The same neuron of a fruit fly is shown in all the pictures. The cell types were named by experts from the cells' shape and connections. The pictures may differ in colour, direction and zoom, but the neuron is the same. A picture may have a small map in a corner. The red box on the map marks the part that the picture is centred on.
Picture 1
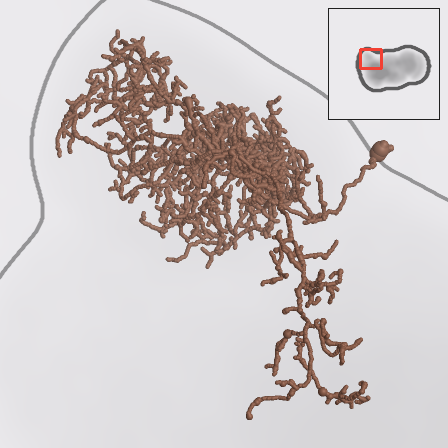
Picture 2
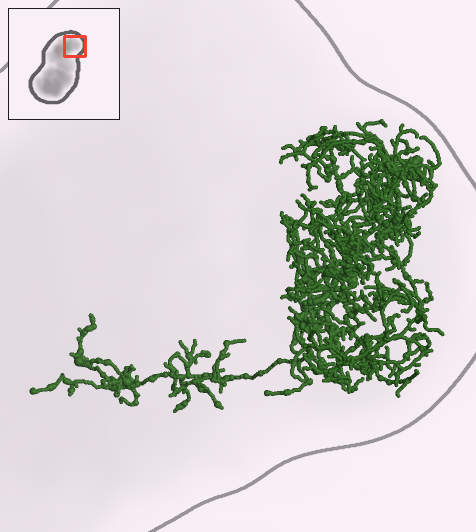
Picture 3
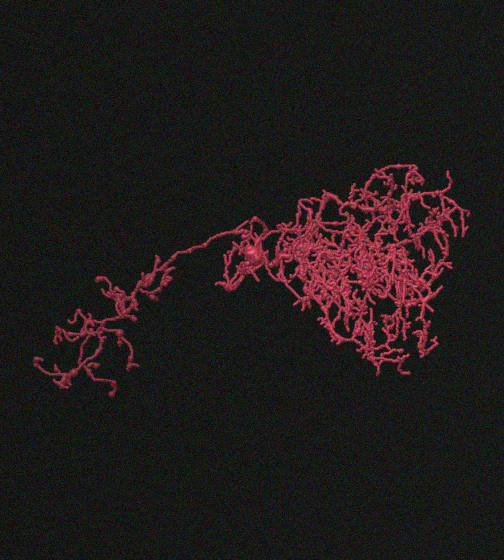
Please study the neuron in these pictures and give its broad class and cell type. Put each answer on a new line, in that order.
nerve-cord intrinsic neuron
INXXX217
